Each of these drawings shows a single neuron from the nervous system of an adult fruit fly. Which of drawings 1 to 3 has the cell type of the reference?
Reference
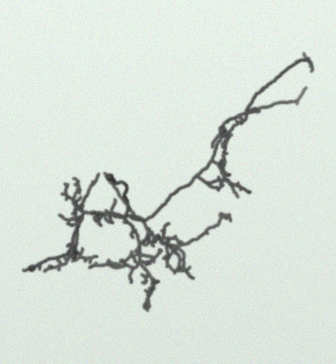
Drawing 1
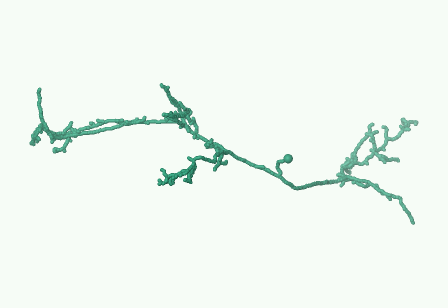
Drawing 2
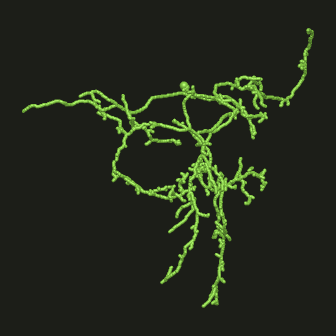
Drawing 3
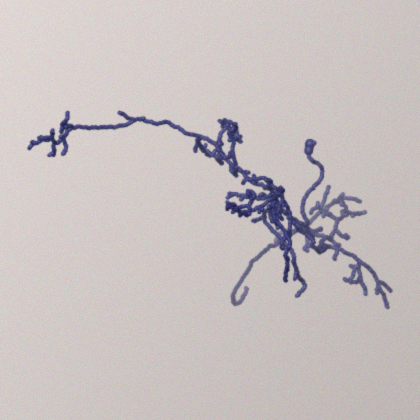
Drawing 2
